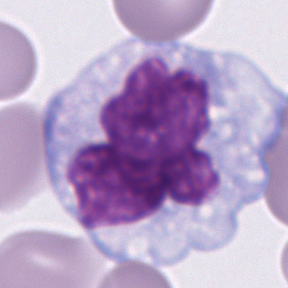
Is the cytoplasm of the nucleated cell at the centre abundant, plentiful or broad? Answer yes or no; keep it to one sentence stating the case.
Yes, it is abundant cytoplasm that surrounds its nucleus.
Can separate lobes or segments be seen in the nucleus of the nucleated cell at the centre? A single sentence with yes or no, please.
Yes, it is a lobed nucleus that this cell has.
